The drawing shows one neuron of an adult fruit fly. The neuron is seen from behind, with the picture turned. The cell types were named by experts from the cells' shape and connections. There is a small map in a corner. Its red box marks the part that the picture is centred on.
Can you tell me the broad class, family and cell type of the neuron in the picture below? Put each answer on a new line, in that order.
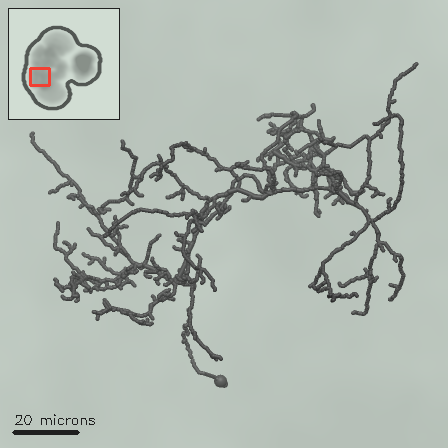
central-brain intrinsic neuron
hemilineage AOTUv4_dorsal
LAL003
